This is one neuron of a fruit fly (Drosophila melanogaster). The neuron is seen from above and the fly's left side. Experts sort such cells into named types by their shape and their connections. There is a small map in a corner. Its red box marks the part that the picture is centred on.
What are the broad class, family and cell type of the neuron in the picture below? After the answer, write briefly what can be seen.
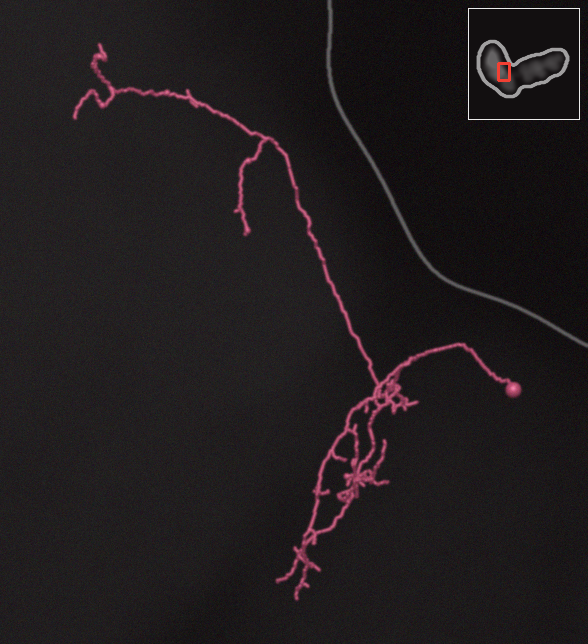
Its broad class is visual projection neuron. Its family is LoVP. The cell type is LoVP9. Its cell body lies on the right of the picture. As drawn here it is taller than it is wide.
